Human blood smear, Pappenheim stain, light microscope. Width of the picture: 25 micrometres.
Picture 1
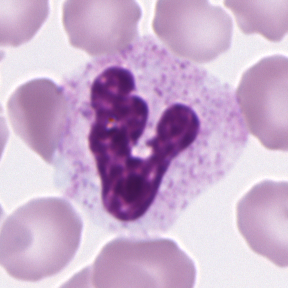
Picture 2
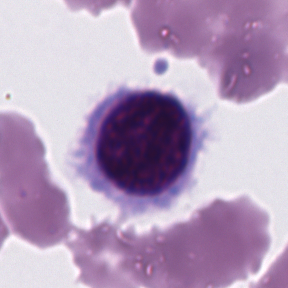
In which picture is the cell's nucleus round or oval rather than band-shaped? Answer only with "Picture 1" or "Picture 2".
Picture 2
